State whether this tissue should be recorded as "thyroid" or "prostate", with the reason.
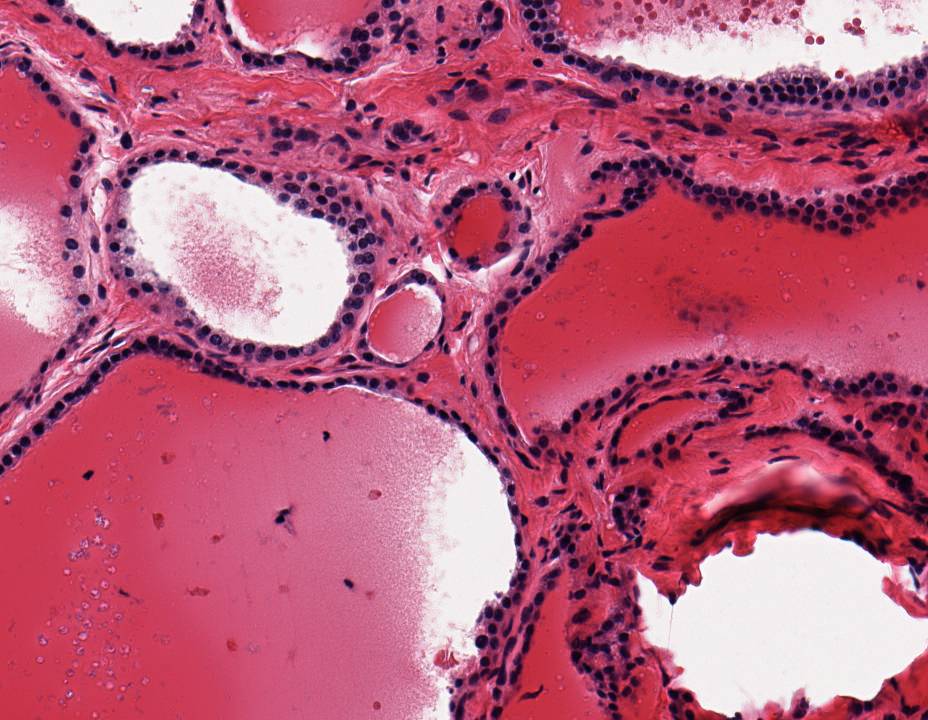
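Thyroid. Narrow bands of stroma separate the spaces.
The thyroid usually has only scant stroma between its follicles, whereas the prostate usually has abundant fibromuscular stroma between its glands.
The spaces are large, rounded to irregular, mostly filled with homogeneous, deep pink material. Cuboidal cells with round, dark nuclei and scant cytoplasm line them, nuclei closely packed.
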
